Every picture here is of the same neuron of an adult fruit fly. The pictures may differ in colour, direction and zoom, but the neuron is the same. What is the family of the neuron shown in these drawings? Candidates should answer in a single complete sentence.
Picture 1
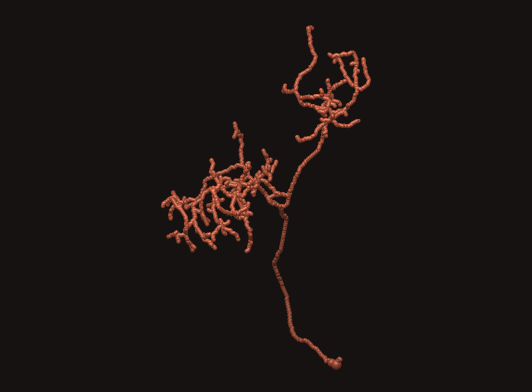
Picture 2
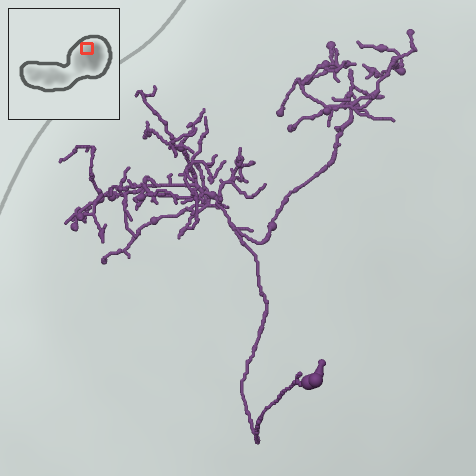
This neuron is categorized under the family hemilineage LHa2.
